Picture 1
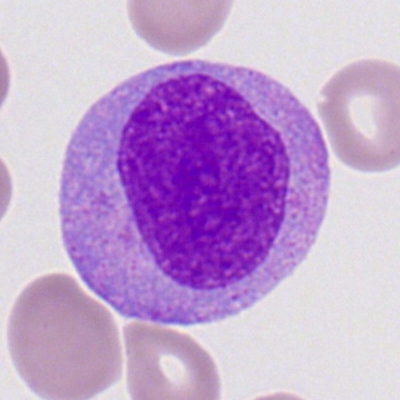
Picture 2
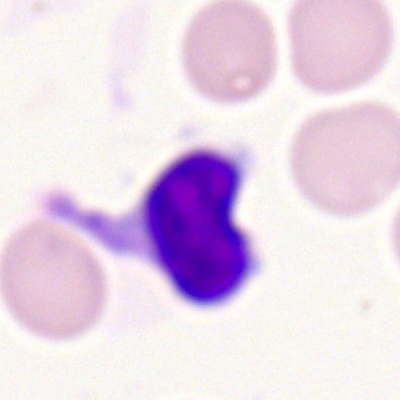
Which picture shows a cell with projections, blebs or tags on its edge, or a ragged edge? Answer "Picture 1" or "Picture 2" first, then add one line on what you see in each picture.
Picture 2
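In picture 1: The cell outline is round and smooth.
In picture 2: The cytoplasm is drawn out into a tail extending to the left.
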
